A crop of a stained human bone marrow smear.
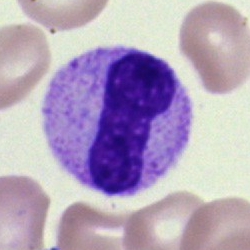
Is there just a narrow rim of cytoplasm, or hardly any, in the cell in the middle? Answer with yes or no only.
No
